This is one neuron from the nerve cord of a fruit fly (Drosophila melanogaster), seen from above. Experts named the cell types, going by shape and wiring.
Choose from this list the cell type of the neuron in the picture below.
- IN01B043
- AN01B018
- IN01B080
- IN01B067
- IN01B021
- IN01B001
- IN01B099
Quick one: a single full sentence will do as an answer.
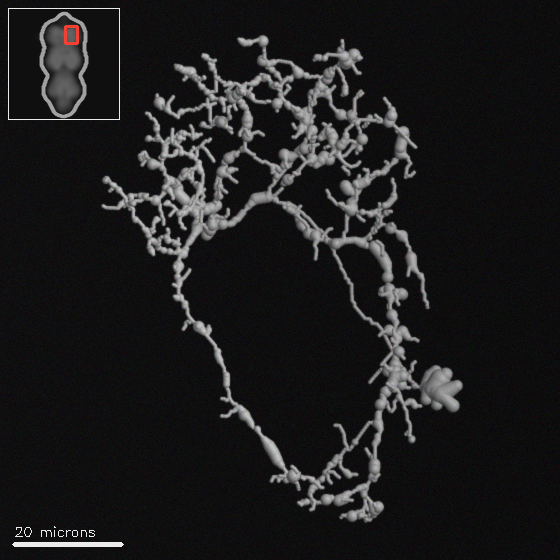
Among cell types, the one for this neuron is IN01B021.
